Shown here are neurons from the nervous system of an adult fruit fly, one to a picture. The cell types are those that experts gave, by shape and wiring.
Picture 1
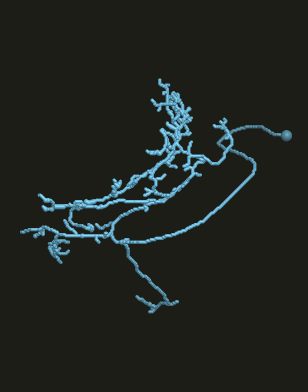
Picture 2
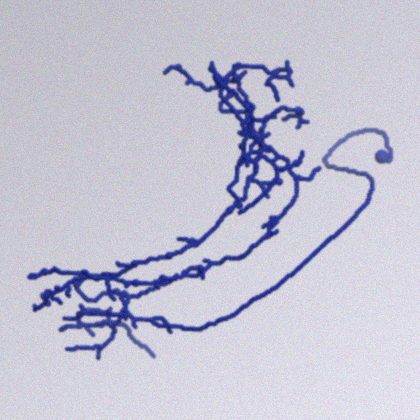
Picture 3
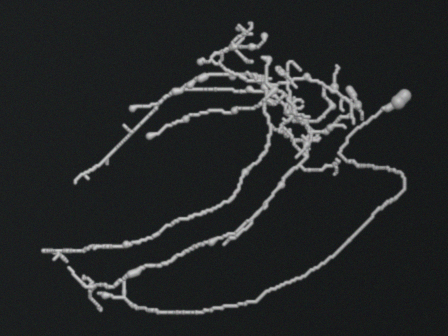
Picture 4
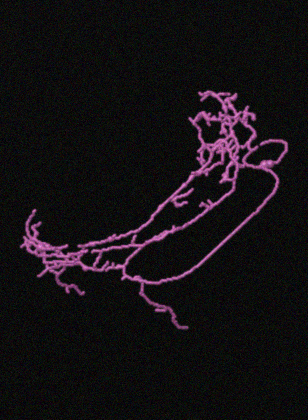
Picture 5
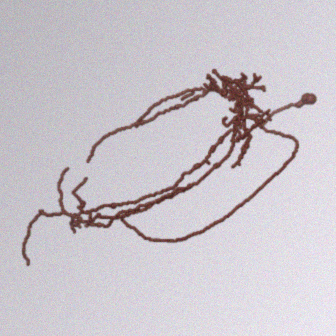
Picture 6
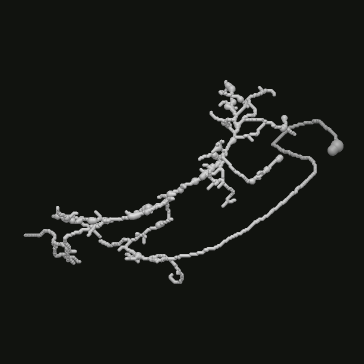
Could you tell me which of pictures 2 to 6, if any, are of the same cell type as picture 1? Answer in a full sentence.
Picture 2, picture 4 and picture 6 are of the same cell type.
